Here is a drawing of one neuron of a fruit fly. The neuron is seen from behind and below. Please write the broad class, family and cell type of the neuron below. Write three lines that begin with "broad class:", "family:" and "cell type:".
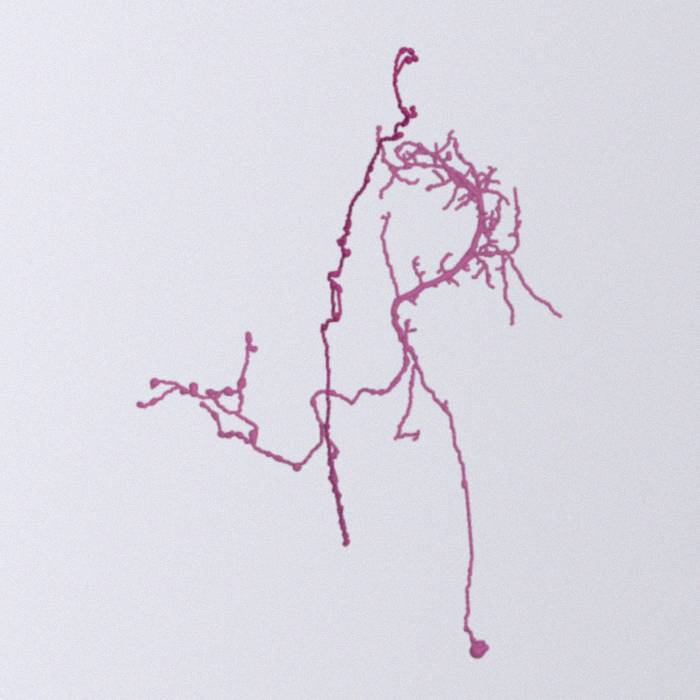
broad class: descending neuron
family: hemilineage LB6
cell type: DNg11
